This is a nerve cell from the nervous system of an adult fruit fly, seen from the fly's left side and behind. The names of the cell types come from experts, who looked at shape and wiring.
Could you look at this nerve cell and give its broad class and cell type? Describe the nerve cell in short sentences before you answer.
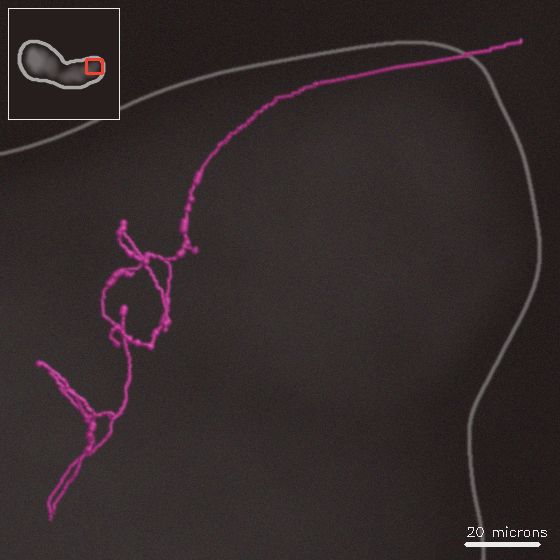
The drawing shows no cell body. From left to right in the picture it spans about 130 microns. It is a sensory neuron entering the nerve cord. It is of cell type SNxx21.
